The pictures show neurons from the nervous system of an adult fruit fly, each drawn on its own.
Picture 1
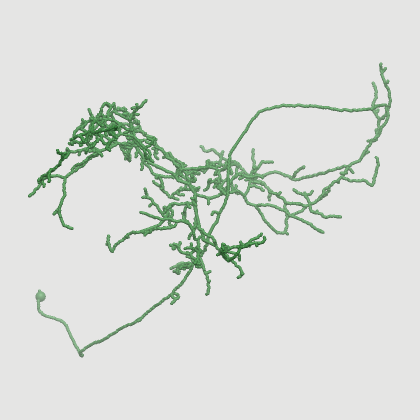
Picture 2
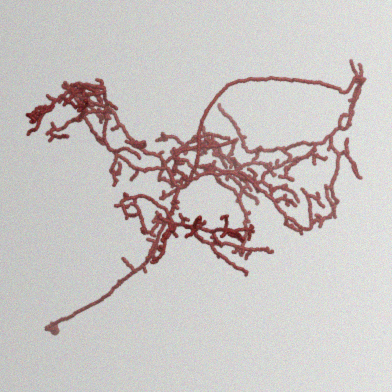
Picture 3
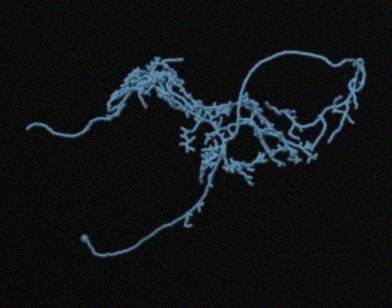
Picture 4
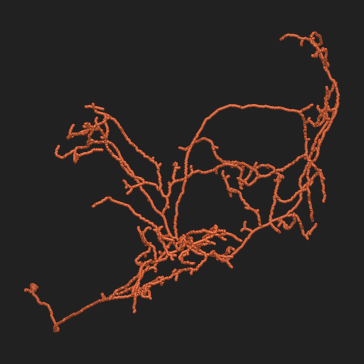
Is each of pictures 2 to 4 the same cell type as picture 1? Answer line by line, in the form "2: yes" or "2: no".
2: yes
3: yes
4: no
